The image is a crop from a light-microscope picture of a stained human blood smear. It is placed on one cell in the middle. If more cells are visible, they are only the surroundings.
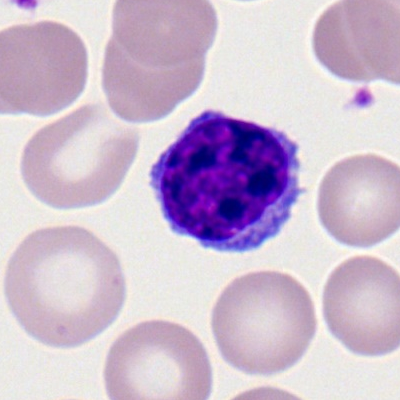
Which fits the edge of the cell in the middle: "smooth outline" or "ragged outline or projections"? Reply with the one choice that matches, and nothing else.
Ragged outline or projections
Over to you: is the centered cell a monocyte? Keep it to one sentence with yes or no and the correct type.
No, in this crop the middle cell is a lymphocyte, not a monocyte.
